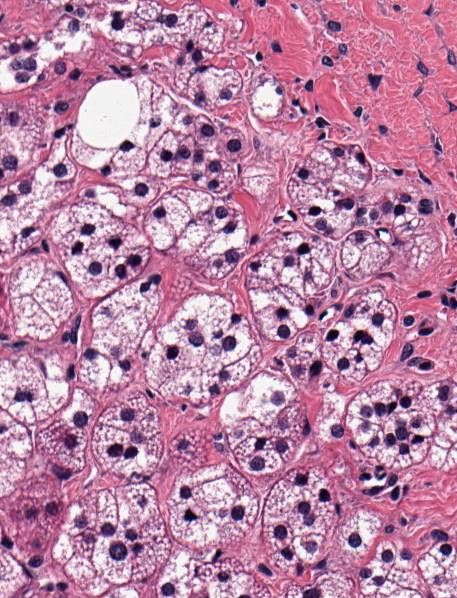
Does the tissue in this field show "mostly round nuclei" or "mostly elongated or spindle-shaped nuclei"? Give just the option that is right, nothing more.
Mostly round nuclei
